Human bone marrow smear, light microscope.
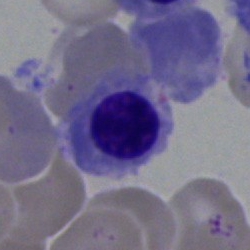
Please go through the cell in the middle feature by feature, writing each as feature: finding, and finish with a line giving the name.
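Cytoplasm colour: pale blue.
Nucleus: off-centre, toward upper right.
Rim: widest left of and below nucleus.
Outline: uneven, small bumps along lower right edge.
Name: erythroblast.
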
